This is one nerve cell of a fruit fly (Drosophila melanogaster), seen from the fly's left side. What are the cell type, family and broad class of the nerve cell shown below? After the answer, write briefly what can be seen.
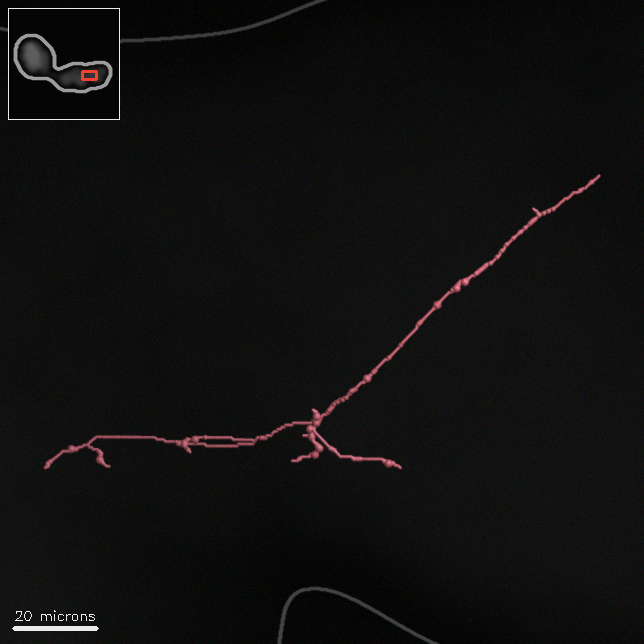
The cell type is SNpp02. Its family is called class mechanosensory proprioceptive. This is a sensory neuron entering the nerve cord. No cell body is drawn. From left to right in the picture it spans about 130 microns. There are a dozen or fewer branch ends.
